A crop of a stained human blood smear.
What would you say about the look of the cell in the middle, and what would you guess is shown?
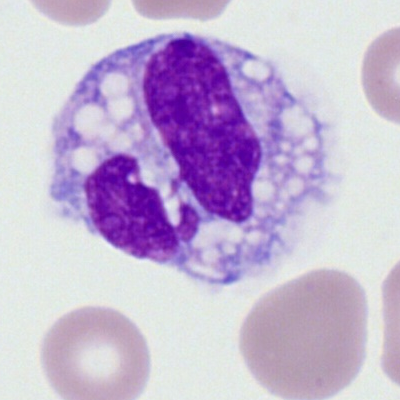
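The cell outline is roughly round, with a slightly uneven edge. Its nucleus appears as two separate dark masses. The cytoplasm is abundant and pale lilac-grey, with many round clear vacuoles scattered throughout. The cell is a monocyte.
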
